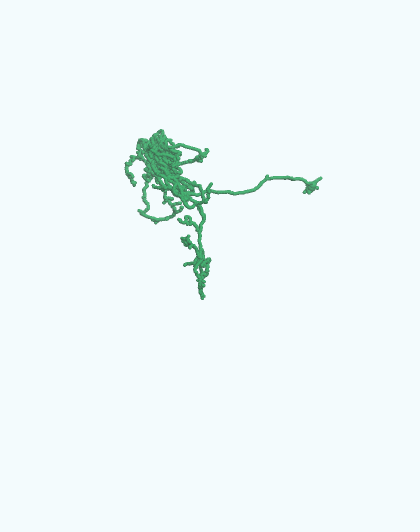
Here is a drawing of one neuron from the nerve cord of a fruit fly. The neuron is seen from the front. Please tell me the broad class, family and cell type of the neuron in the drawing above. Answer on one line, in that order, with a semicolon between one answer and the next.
nerve-cord intrinsic neuron; hemilineage 14A; IN14A020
